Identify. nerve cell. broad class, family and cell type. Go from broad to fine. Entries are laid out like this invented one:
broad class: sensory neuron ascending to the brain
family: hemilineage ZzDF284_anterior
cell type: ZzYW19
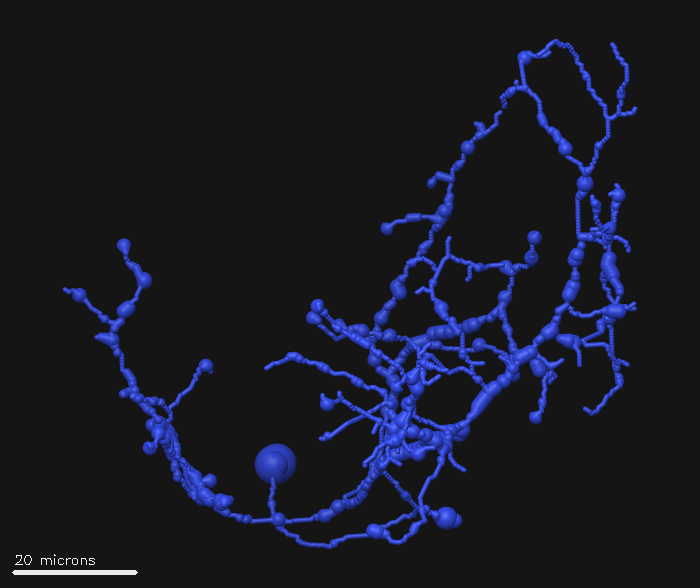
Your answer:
broad class: nerve-cord intrinsic neuron
family: hemilineage 01B
cell type: IN01B019_a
